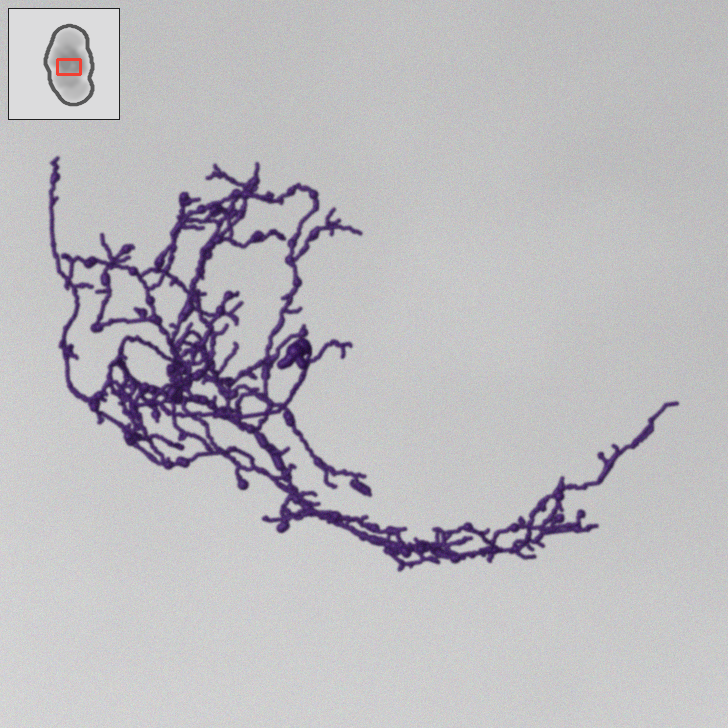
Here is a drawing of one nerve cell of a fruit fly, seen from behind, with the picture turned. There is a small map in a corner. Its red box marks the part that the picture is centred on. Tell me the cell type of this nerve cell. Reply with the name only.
IN03B053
